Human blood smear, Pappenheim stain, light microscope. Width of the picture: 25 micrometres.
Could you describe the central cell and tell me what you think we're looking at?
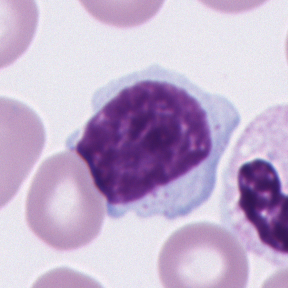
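Looking at the outline first, it's irregular, with small scalloped bulges along the edge. The nucleus sits off-centre, over towards the left side. Its chromatin is dark purple and coarsely clumped. Down in the lower part of the cytoplasm I can make out a few fine reddish-purple granules. What we have here is a large granular lymphocyte.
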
